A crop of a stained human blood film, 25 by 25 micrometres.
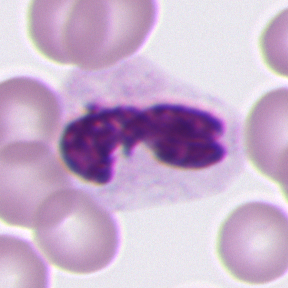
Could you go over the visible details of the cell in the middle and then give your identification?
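The nucleus is elongated horizontally across the cell, and no nucleoli are visible in it. The cytoplasm contains fine, faint lilac granules. The cell outline is irregular rather than round. The cell is a segmented neutrophil.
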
